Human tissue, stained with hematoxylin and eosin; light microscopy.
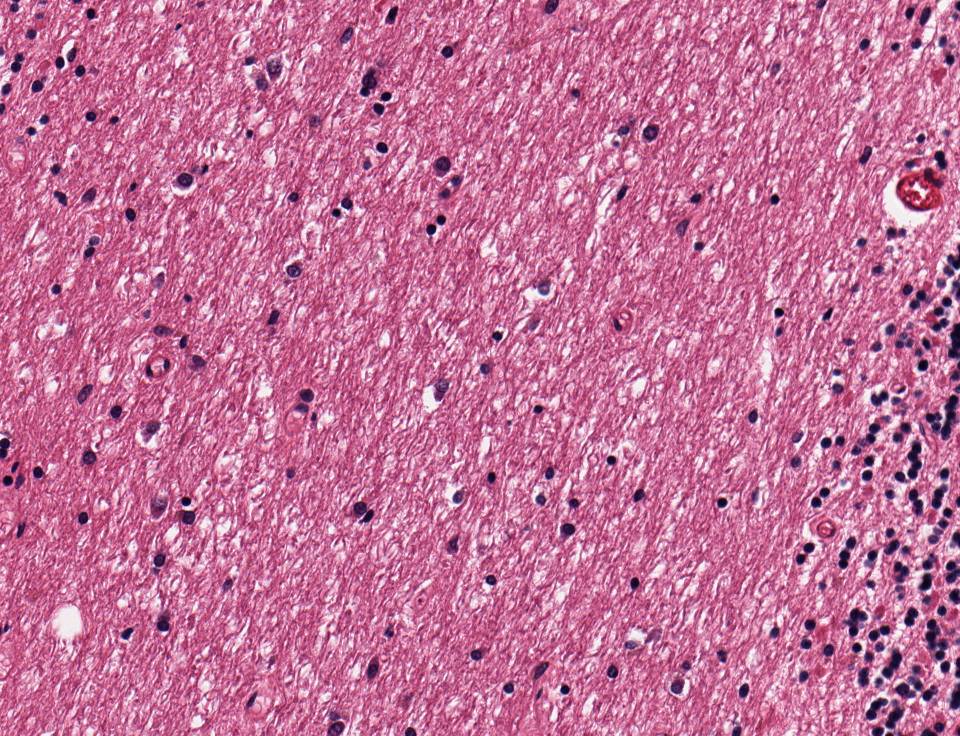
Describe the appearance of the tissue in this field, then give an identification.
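See how the pink background is fine fibres with a roughly parallel, oblique grain? Nuclei dotted through it are mostly small, round and dark, many in a clear halo. At the right edge, cells crowd together: small round dark nuclei, little visible cytoplasm. That's cerebellum.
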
